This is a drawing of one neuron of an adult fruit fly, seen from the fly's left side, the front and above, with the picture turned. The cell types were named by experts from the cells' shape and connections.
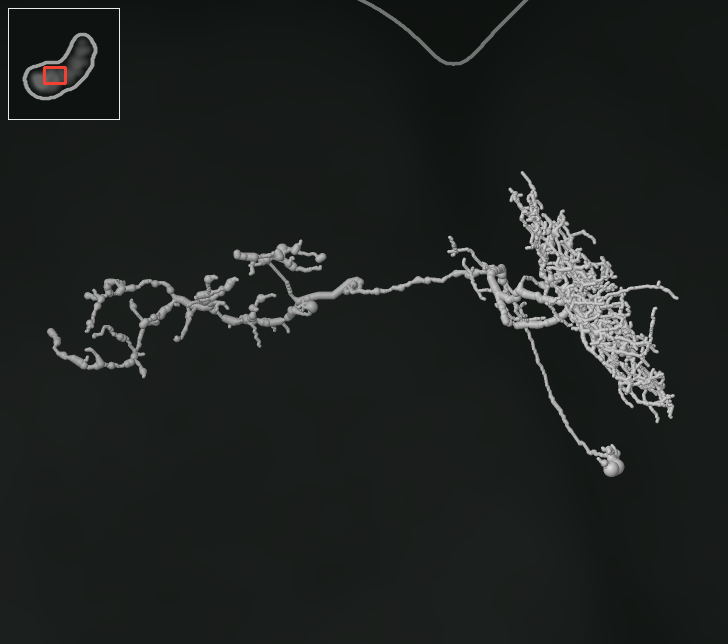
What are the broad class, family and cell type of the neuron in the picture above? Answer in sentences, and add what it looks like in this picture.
Its broad class is visual projection neuron. The family is LoVP. It is of cell type LoVP30. The cell body can be seen at the lower right of the picture. The picture shows dozens of branch ends.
